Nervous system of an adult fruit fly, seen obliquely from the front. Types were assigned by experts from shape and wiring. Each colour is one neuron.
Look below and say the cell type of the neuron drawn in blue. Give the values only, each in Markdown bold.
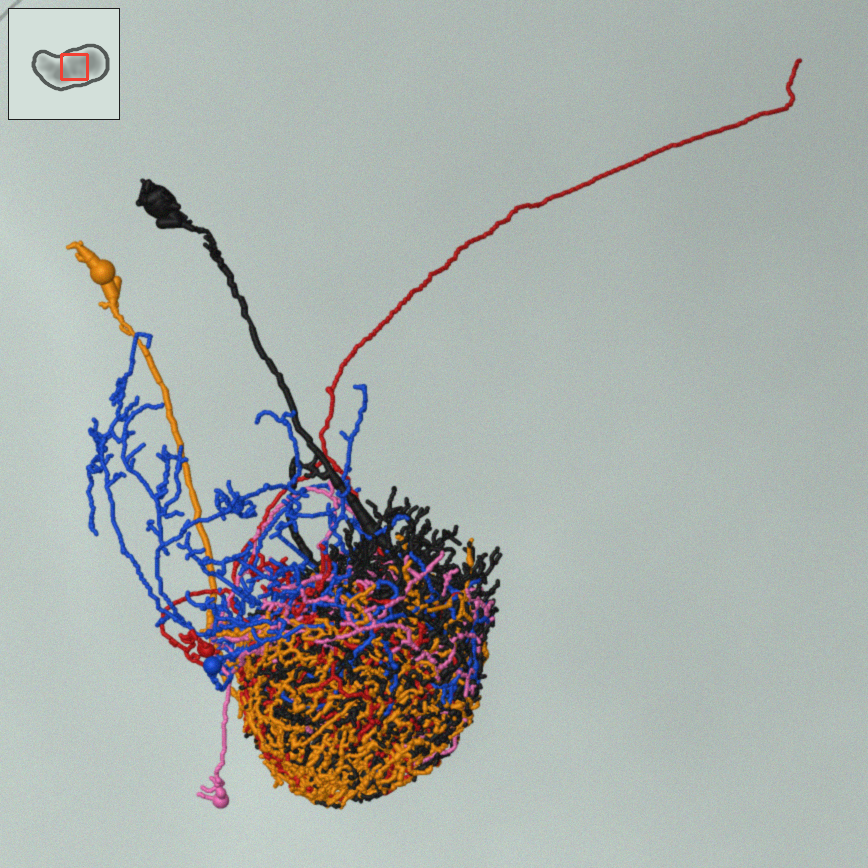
**AVLP105**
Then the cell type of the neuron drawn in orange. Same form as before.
**AVLP544**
